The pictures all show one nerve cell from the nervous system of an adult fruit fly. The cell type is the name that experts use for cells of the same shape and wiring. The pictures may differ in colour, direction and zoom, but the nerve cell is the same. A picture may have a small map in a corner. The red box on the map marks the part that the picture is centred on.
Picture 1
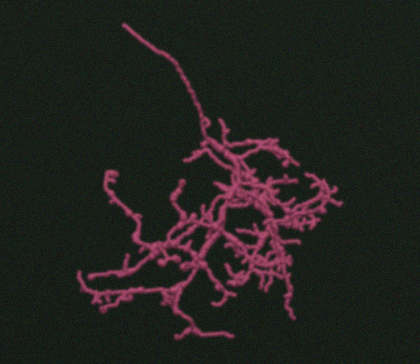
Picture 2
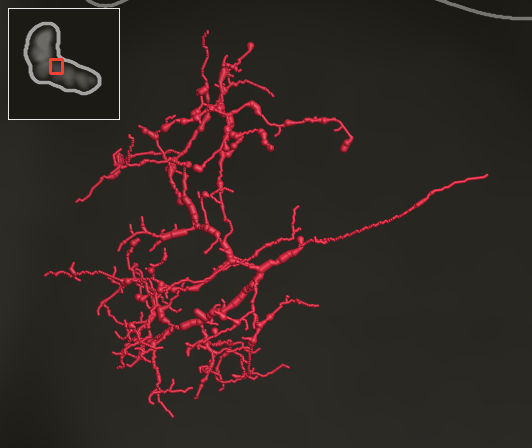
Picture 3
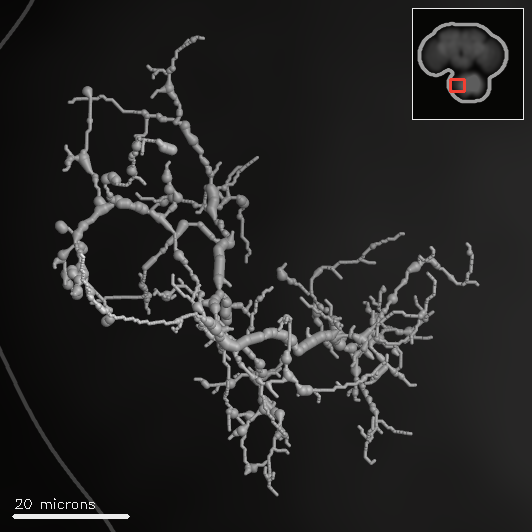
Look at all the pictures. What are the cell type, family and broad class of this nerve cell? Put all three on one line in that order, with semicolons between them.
IN20A.22A035; hemilineage 20A.22A; nerve-cord intrinsic neuron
